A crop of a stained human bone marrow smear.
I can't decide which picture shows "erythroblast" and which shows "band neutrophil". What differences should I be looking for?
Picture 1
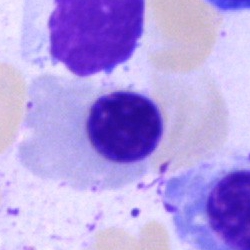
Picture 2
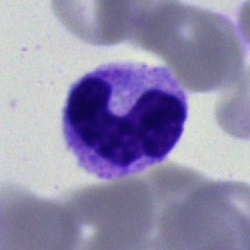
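The erythroblast is in picture 1 and the band neutrophil in picture 2. In picture 2 the nucleus is bent into a kidney or horseshoe shape, with a deep notch entering from the top.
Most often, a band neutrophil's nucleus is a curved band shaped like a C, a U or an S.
The cell in picture 1 has abundant, very pale greyish blue cytoplasm without granules, covering a much larger area than the nucleus.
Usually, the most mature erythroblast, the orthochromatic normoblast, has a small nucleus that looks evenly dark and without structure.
Both nuclei have dense, dark purple chromatin, coarsely clumped in picture 2, and neither shows a nucleolus.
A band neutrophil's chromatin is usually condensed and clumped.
Picture 1's cell has an irregular, faint outer border.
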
